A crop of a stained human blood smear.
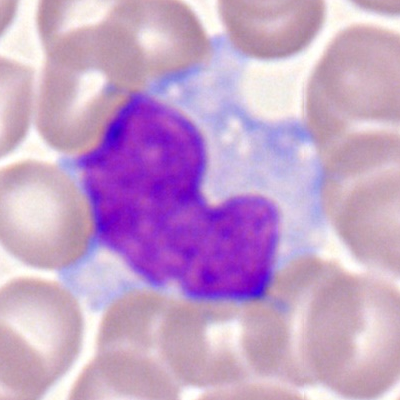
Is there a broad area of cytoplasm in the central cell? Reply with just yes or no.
Yes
